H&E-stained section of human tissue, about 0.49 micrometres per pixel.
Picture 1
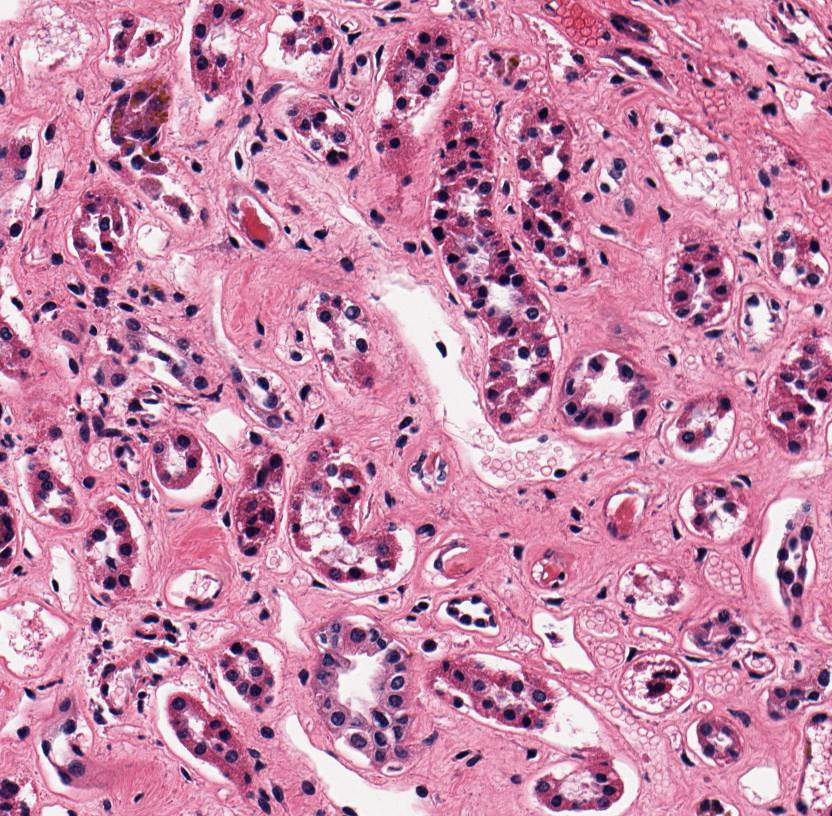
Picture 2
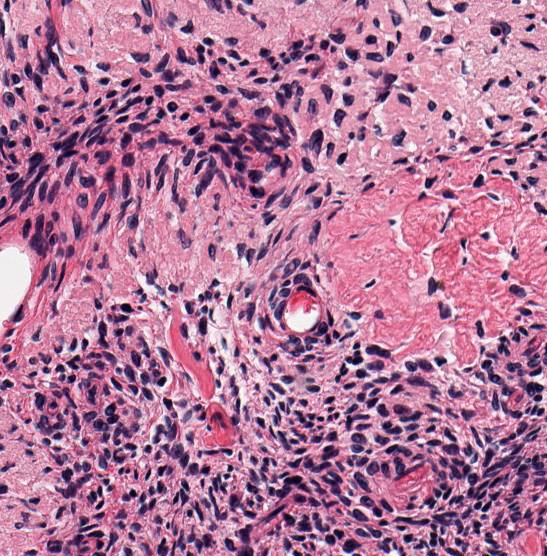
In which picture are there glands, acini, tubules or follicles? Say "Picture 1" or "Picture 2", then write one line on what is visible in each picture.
Picture 1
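Picture 1: The tubules are lined by a single layer of cuboidal cells with round dark nuclei and pink cytoplasm.
Picture 2: No epithelium or glands are present anywhere in the field.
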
